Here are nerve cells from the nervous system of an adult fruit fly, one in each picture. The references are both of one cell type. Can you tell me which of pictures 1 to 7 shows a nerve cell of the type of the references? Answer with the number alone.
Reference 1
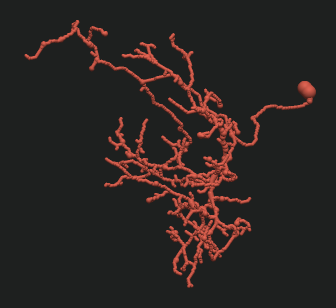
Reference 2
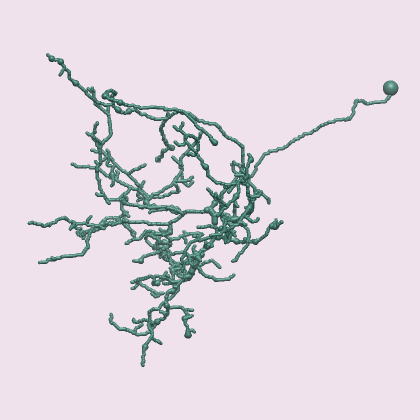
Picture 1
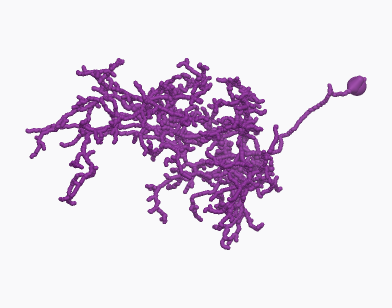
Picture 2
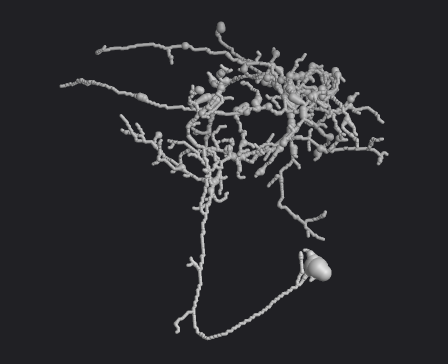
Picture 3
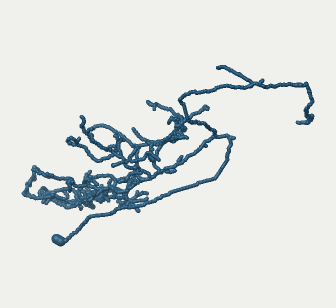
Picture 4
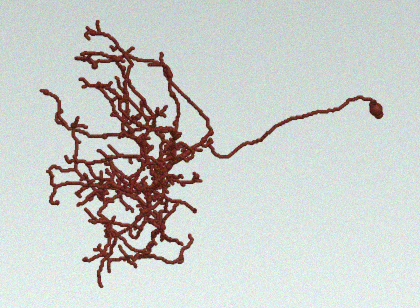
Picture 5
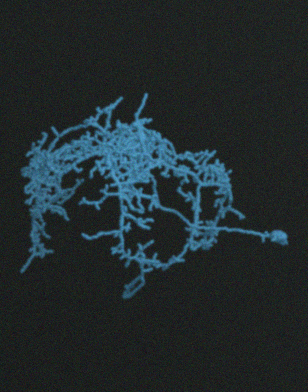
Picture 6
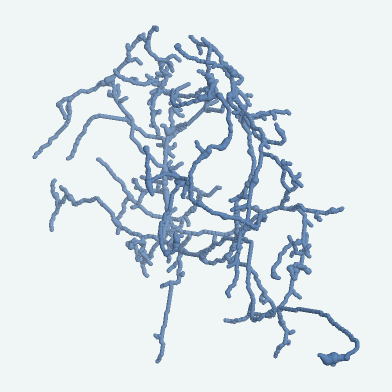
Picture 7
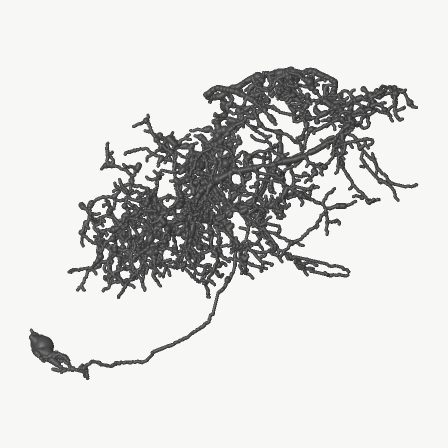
4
